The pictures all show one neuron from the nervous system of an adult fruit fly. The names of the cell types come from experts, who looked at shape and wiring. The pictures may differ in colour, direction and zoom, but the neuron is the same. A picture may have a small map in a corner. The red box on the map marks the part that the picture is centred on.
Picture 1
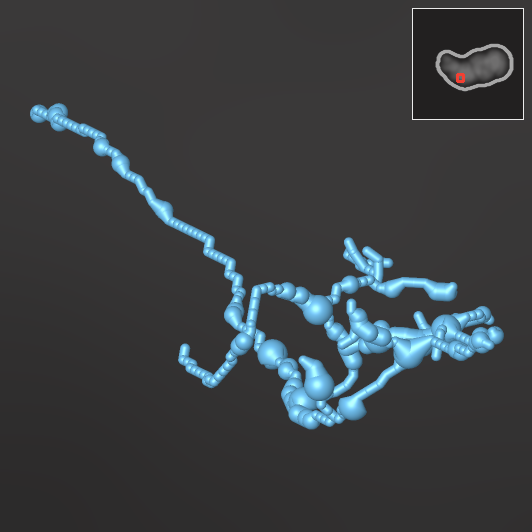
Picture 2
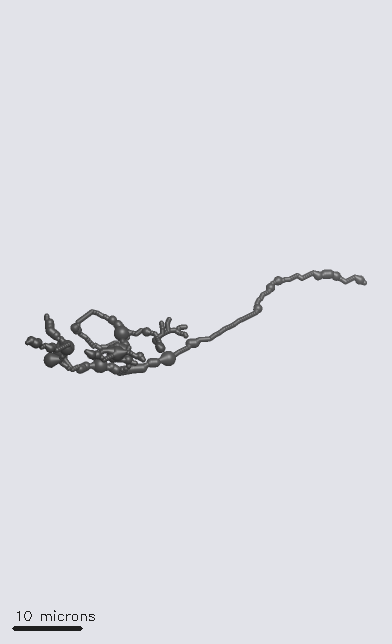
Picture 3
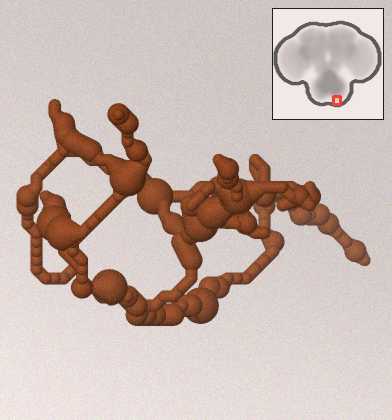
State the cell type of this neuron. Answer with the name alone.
SNta26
